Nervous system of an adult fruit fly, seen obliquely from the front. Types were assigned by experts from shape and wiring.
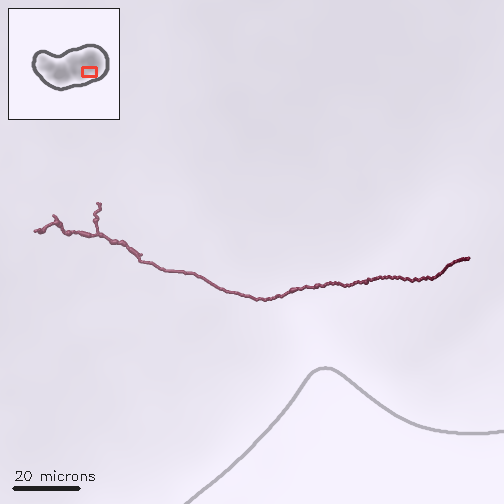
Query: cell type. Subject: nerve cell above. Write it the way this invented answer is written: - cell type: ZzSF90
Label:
- cell type: JO-ED2_a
